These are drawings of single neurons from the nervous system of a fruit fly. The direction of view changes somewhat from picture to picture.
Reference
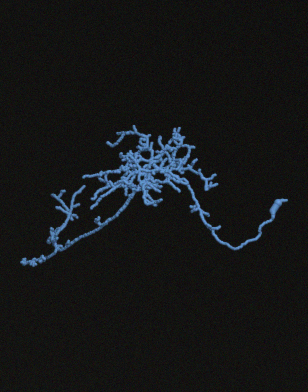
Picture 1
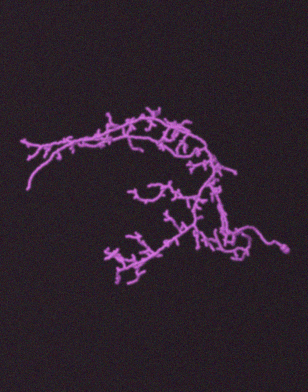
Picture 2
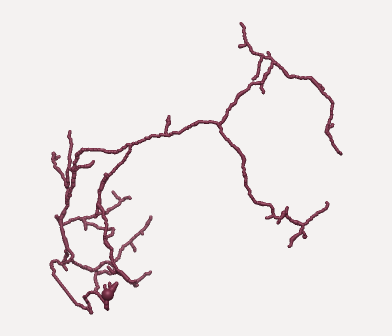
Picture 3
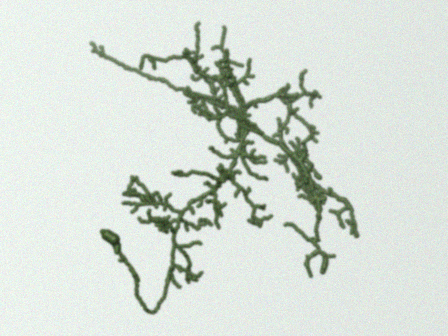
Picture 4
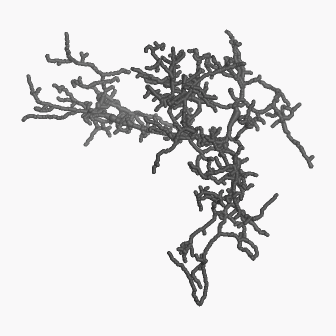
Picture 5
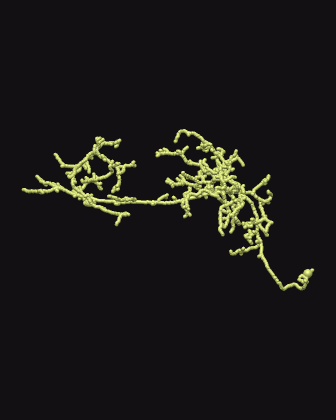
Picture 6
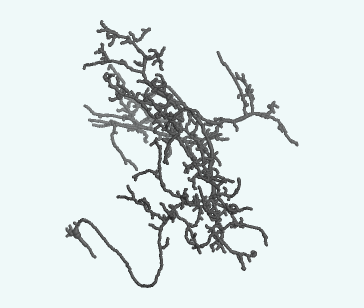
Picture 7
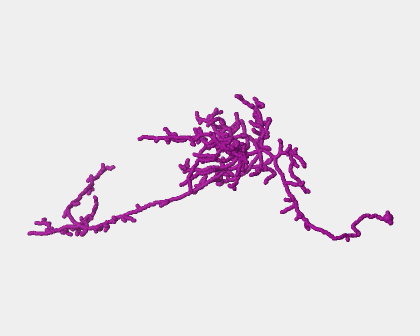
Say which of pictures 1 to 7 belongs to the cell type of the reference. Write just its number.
7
